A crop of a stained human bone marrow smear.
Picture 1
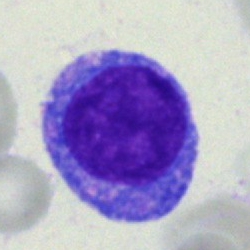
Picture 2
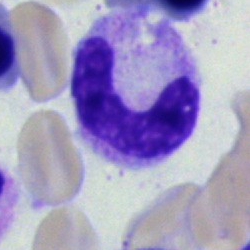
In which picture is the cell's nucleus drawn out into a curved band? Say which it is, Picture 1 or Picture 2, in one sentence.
In Picture 2, the cell's nucleus takes the form of a curved band with no separate lobes.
